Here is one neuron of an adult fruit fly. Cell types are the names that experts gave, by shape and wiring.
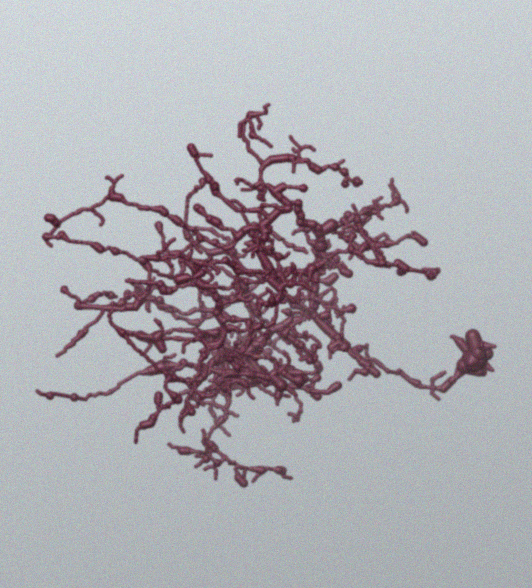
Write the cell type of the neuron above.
GNG460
